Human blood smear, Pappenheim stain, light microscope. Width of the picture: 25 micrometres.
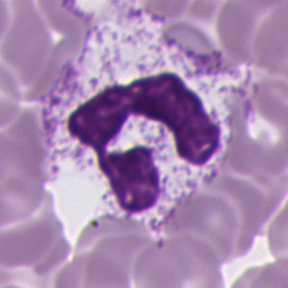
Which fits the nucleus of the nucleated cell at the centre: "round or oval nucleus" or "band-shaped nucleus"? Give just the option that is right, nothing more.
Band-shaped nucleus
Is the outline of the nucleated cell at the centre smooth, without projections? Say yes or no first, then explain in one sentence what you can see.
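No. The cell outline is irregular with a ragged edge.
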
